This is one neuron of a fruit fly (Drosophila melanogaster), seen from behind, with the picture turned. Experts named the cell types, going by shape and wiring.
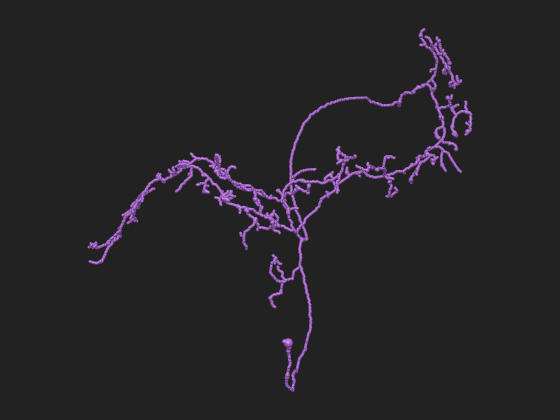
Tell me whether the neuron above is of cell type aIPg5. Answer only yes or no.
no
